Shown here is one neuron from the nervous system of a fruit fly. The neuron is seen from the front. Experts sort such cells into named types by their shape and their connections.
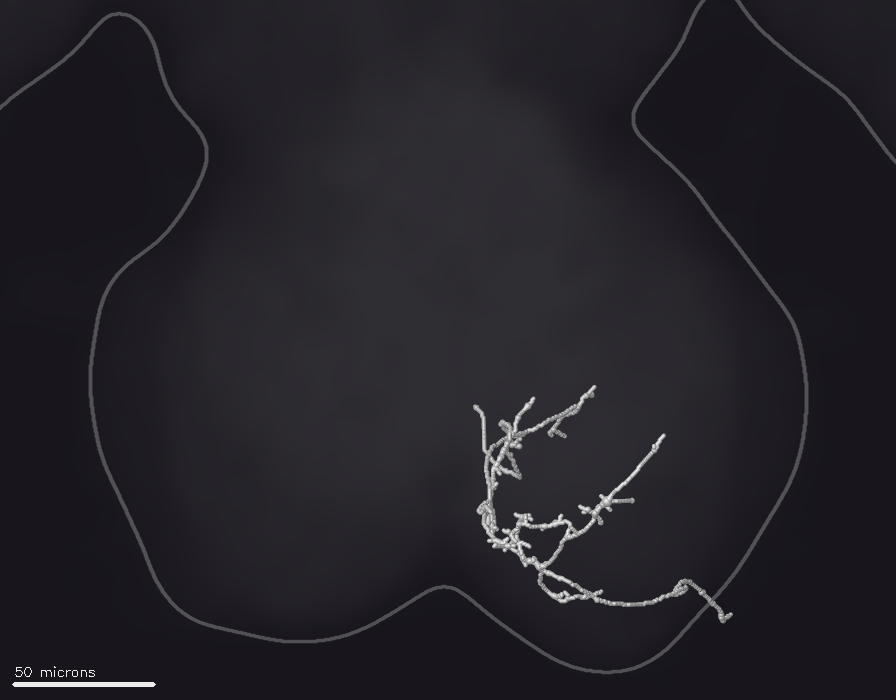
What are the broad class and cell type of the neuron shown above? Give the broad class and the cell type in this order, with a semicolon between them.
sensory neuron entering the nerve cord; SNxx29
